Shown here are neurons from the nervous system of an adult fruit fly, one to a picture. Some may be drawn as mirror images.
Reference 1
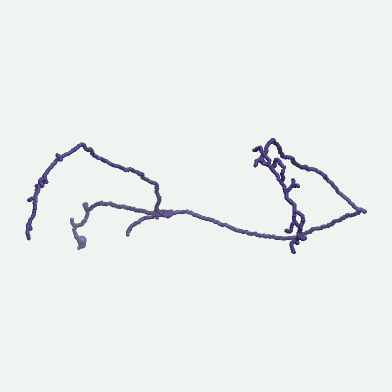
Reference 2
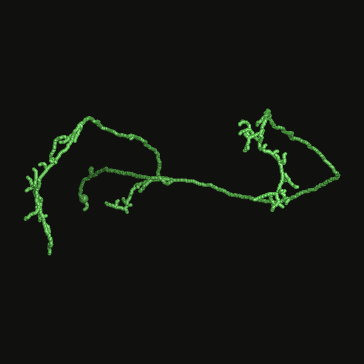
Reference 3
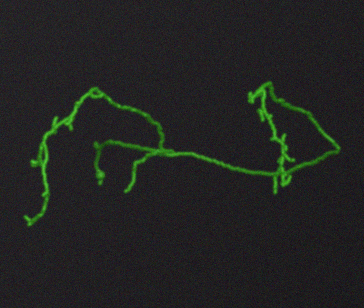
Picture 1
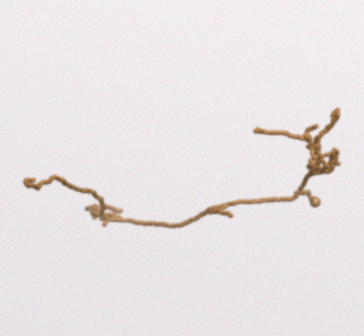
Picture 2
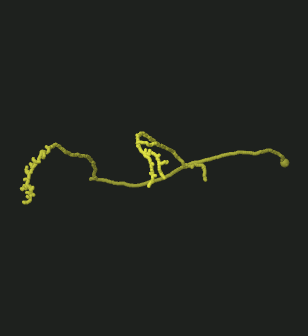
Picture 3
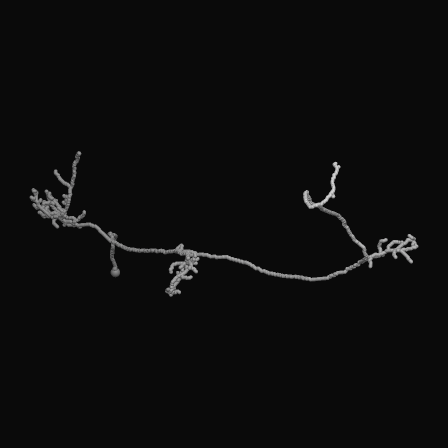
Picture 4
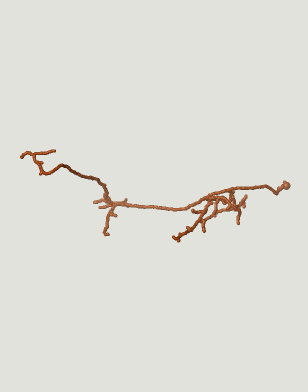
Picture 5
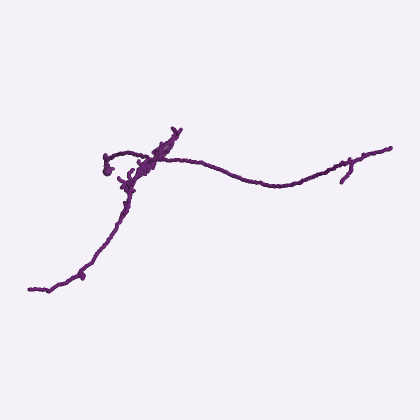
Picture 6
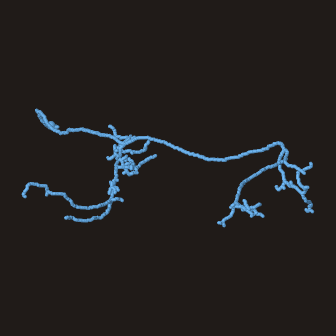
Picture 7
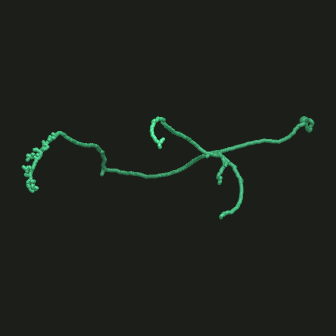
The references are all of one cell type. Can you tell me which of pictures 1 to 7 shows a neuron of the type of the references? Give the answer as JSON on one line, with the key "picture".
{"picture": 2}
